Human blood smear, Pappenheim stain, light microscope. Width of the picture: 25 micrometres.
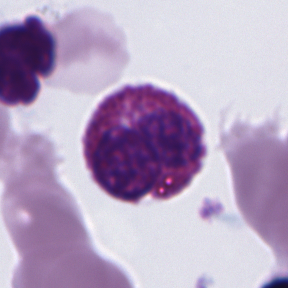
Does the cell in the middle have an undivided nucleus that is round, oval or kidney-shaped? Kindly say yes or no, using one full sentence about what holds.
No, the cell's nucleus is segmented into two or more lobes.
